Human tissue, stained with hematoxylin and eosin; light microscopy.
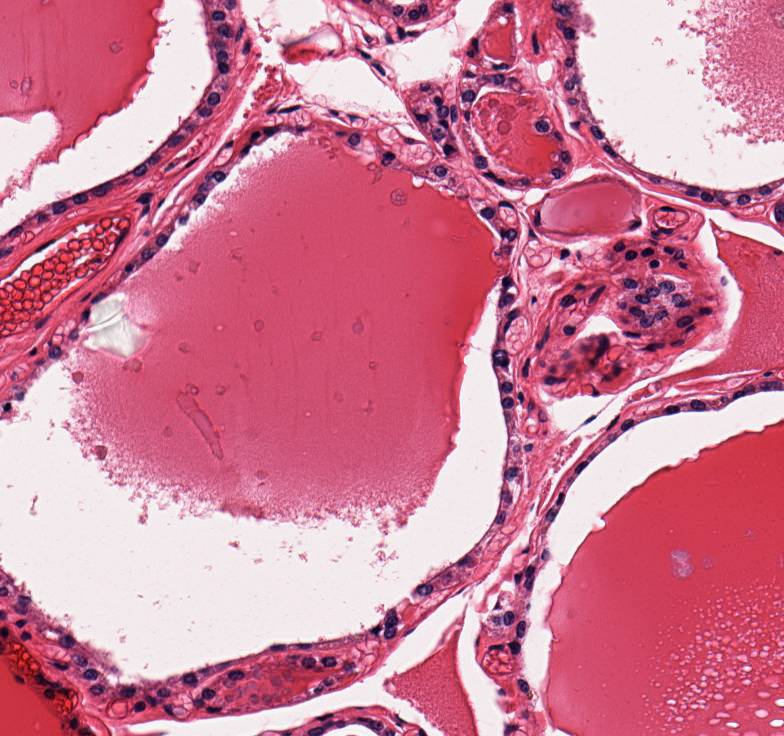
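Thyroid. Large rounded follicles filled with pink material occupy most of the field, packed closely together. A single layer of flattened to low cuboidal epithelial cells lines each follicle. Thin, delicate strands of fibrous stroma separate the follicles. Along the left edge runs a vessel packed with red blood cells.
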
